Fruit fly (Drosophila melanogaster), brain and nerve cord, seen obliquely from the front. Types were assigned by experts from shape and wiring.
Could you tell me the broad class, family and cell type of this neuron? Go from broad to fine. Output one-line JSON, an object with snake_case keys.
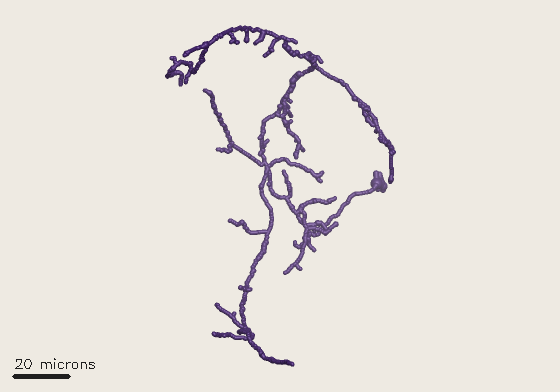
{"broad_class": "nerve-cord intrinsic neuron", "family": "hemilineage 13A", "cell_type": "IN13A059"}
